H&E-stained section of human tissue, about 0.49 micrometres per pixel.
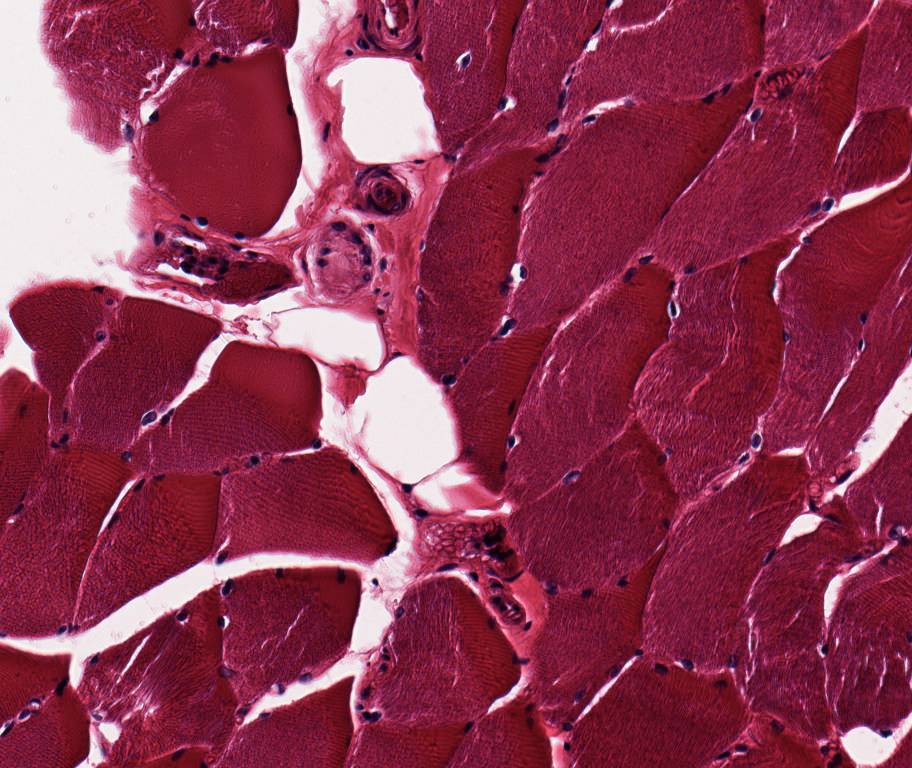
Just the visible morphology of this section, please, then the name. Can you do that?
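Look at the nuclei: small, dark and flattened at the fibre edges, not in the centres. The fibre cytoplasm is a deep, fairly even red-pink throughout. Upper left of centre, a band of pink connective tissue carries small round thick-walled vessels. Those thin white clefts between many fibres are just shrinkage from processing. This is skeletal muscle.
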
